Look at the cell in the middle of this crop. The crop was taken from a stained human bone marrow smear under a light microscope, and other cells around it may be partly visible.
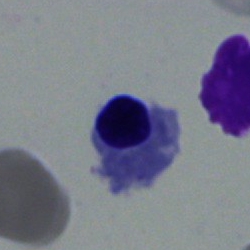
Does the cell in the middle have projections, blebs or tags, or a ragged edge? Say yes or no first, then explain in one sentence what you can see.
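Yes. The cytoplasmic border is ragged, with irregular small projections.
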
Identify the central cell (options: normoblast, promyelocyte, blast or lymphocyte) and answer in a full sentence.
As for the cell in the middle, it is a normoblast.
